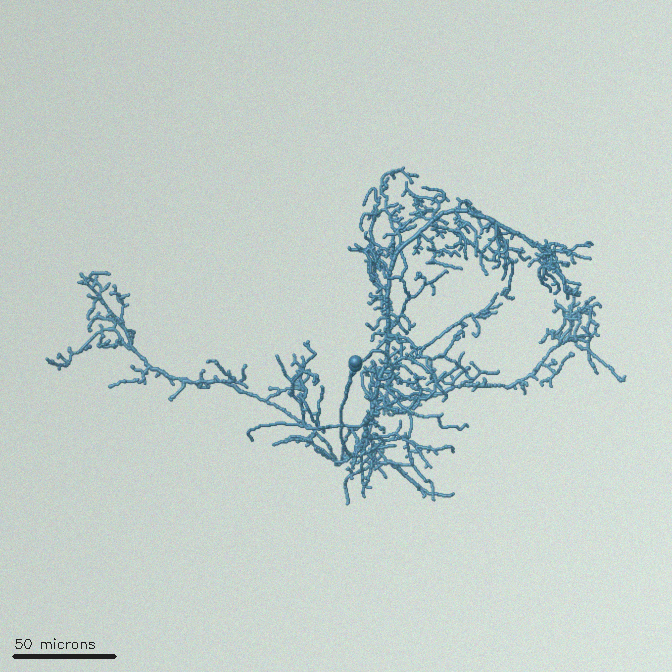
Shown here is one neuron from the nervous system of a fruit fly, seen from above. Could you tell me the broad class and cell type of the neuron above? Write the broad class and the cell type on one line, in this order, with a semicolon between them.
central-brain intrinsic neuron; SMP493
